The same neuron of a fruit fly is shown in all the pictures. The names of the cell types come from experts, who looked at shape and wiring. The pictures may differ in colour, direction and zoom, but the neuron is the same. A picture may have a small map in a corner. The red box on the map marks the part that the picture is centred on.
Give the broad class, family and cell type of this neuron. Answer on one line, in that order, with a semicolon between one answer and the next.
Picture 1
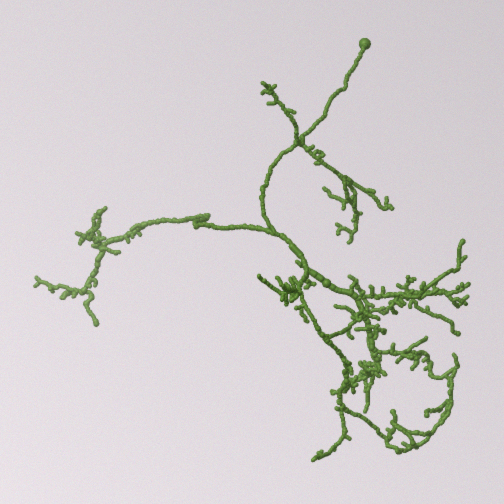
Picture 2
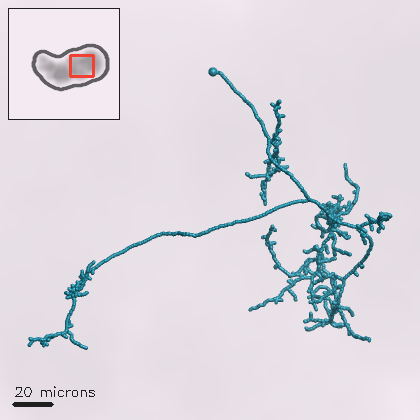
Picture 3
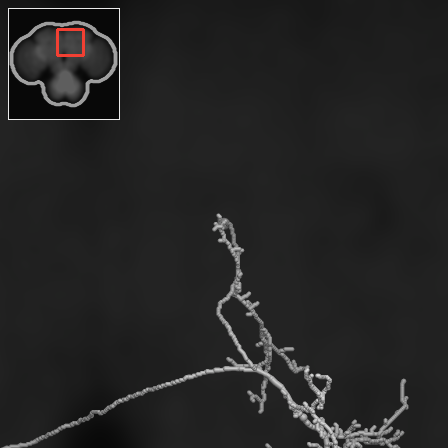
central-brain intrinsic neuron; hemilineage DM6_central1; WED146_a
